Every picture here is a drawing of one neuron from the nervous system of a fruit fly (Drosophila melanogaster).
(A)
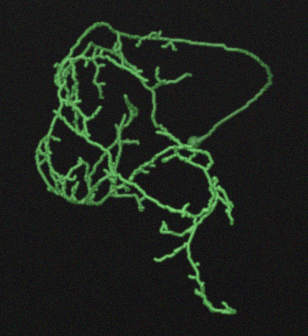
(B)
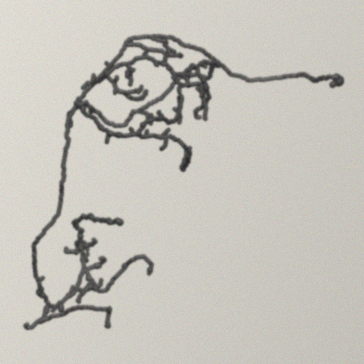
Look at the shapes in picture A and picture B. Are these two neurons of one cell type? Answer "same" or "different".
same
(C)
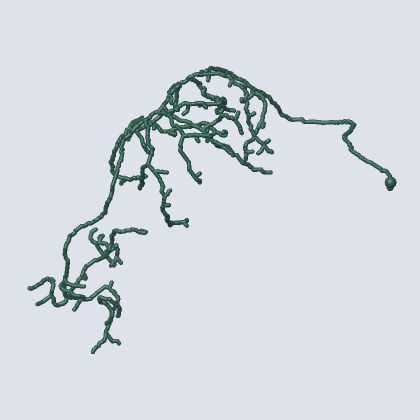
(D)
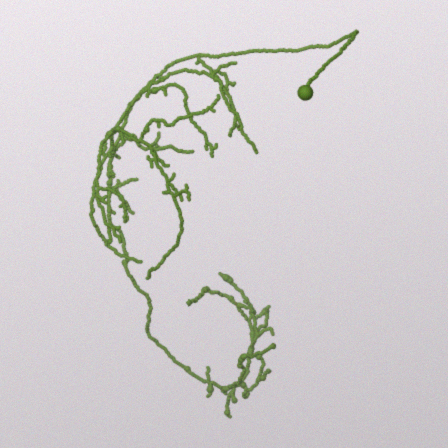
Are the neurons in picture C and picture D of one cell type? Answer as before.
different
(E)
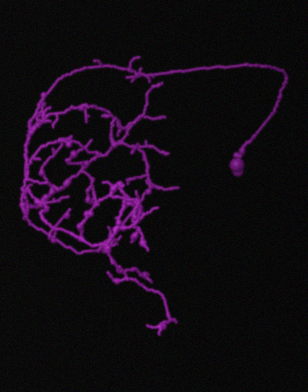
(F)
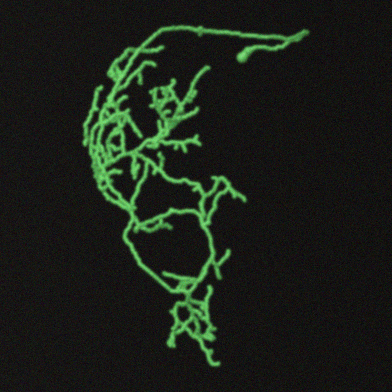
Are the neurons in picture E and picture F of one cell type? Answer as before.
different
